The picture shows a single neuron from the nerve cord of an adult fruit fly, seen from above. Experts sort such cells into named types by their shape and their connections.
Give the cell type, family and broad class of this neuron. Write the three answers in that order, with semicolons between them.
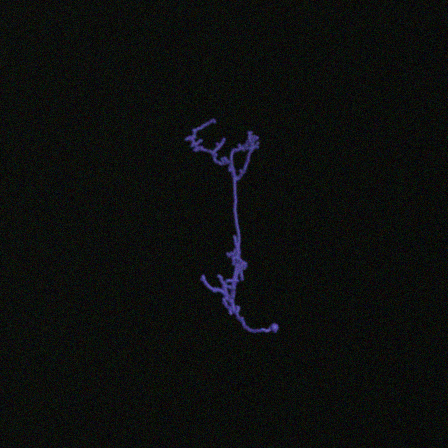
IN09A019; hemilineage 09A; nerve-cord intrinsic neuron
